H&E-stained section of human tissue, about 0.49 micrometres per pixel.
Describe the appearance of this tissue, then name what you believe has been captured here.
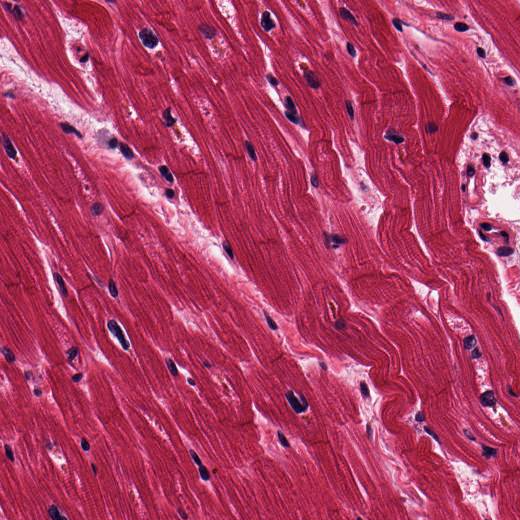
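Looking along the field, elongated pink muscle fibres fill it, running diagonally from upper left to lower right. Fine cross-striations show along their length. The muscle nuclei are oval, single and central within the fibres. Some of them have a pale clear zone at their poles. This is the left ventricle of the heart.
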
